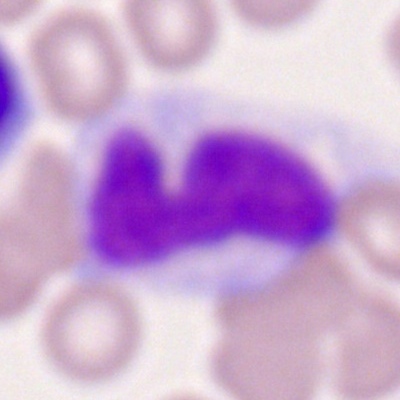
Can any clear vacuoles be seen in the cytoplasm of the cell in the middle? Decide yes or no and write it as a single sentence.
No, this cell has a cytoplasm without any vacuoles.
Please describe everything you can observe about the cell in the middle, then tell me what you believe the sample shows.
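Irregular in outline, the cell is wider than it is tall. Its nucleus is elongated side to side, with a deep notch cutting in from the upper edge. The cytoplasm is pale lilac-blue, and no distinct granules stand out in it. This cell is a monocyte.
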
